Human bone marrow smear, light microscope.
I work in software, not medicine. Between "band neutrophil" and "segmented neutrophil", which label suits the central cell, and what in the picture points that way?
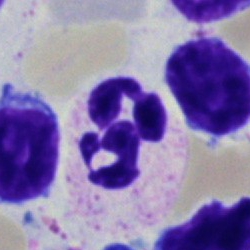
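It's a segmented neutrophil.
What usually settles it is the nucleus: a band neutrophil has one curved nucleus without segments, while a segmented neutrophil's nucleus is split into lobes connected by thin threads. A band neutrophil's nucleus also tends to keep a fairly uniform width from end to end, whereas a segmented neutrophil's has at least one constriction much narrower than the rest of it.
Beyond that, the outline is roughly round, the chromatin dense and dark purple, and the cytoplasm plentiful and very pale, almost colourless. Fine pink-violet granules are scattered through it.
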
